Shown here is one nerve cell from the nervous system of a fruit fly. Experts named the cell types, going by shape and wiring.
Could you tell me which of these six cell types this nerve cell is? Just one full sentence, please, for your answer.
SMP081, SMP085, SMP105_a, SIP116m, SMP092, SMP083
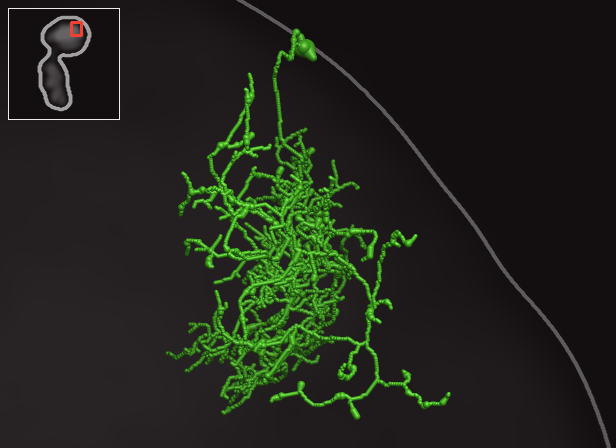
This nerve cell represents the cell type SMP083.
